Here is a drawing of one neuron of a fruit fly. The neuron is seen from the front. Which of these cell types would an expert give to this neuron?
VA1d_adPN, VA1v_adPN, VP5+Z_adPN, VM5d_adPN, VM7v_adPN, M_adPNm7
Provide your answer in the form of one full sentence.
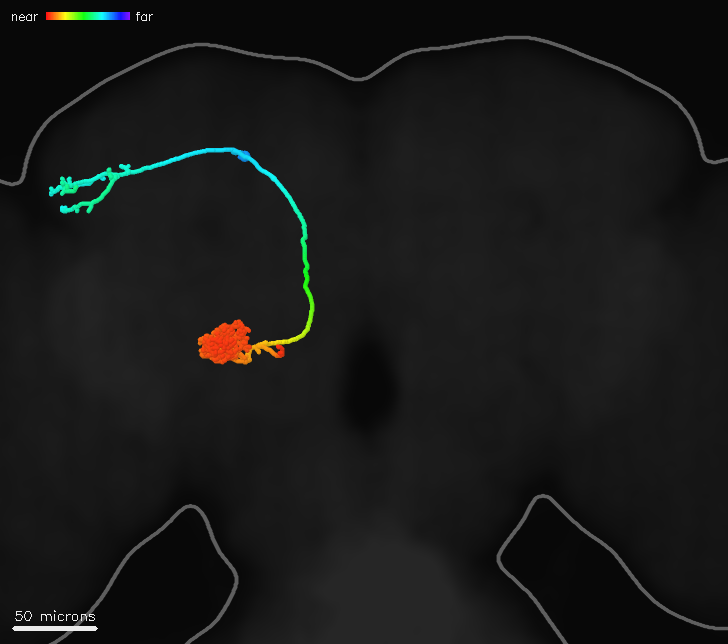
Included in the cell type VA1d_adPN is this neuron.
